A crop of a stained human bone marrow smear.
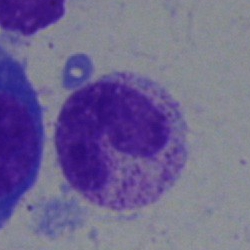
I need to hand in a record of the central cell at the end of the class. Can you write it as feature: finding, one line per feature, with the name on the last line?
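Nucleus: deeply indented, kidney-shaped
Indentation: opens toward the lower right
Chromatin: dense, dark purple
Cytoplasm: pale lilac-pink, widest on the lower right
Name: band neutrophil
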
